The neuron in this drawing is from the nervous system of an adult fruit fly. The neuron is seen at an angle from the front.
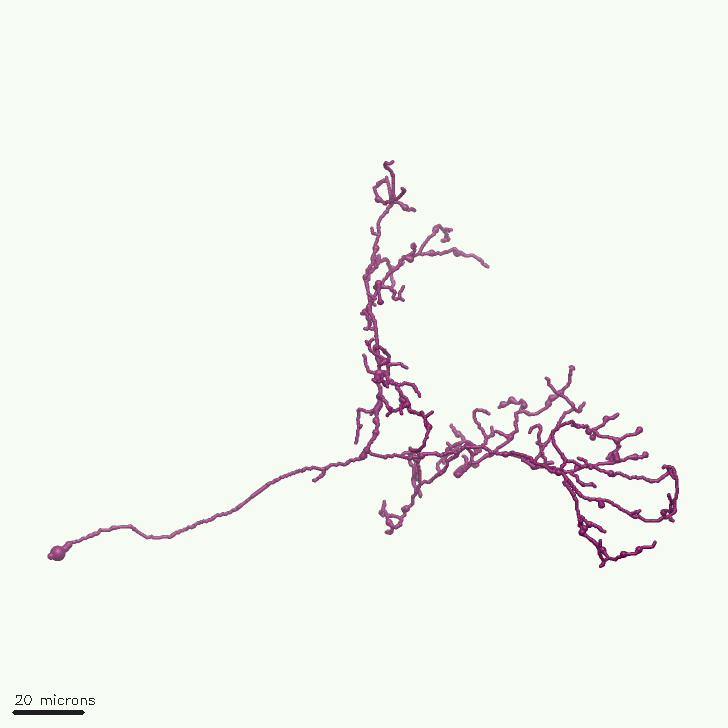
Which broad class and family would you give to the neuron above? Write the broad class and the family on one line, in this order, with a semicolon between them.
central-brain intrinsic neuron; hemilineage AOTUv4_ventral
